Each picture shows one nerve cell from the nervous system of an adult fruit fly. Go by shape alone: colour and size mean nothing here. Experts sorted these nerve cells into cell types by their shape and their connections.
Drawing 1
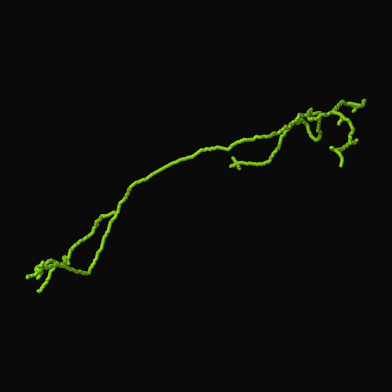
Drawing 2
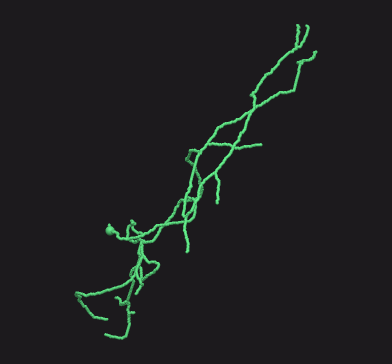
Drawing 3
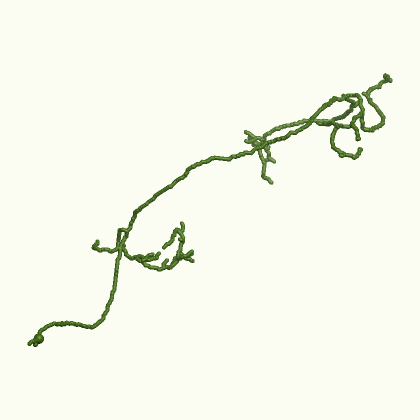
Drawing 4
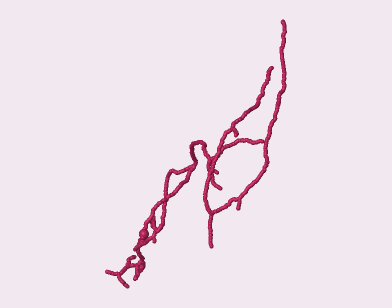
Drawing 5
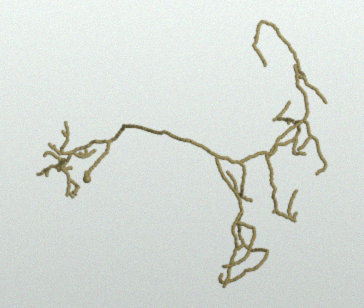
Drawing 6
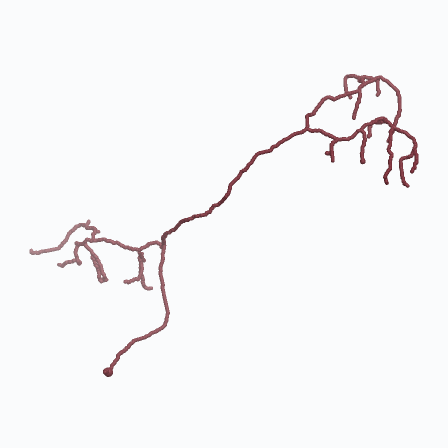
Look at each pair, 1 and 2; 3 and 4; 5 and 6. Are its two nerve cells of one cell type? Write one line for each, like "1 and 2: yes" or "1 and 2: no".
1 and 2: no
3 and 4: no
5 and 6: no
